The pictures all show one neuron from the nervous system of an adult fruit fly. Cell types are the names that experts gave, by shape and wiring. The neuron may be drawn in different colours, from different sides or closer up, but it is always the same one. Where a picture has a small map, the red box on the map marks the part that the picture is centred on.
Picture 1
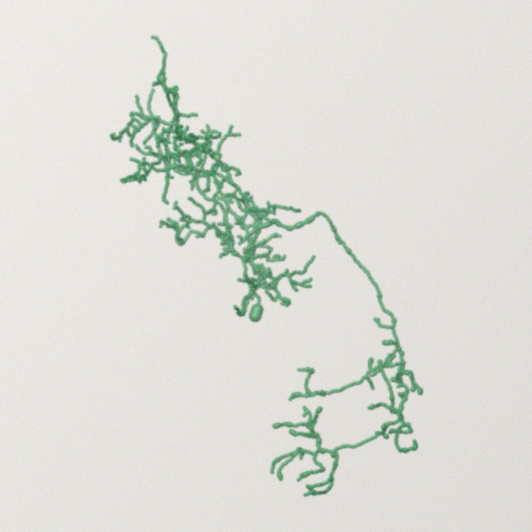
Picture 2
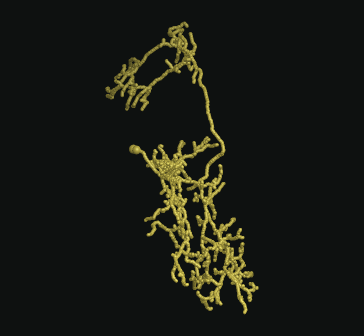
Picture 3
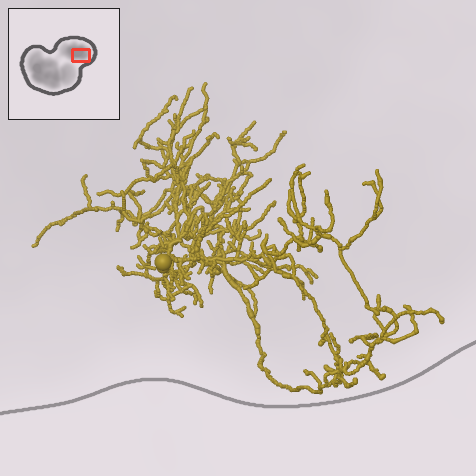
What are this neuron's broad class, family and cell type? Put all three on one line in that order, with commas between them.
nerve-cord intrinsic neuron, hemilineage 19B, IN19B068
